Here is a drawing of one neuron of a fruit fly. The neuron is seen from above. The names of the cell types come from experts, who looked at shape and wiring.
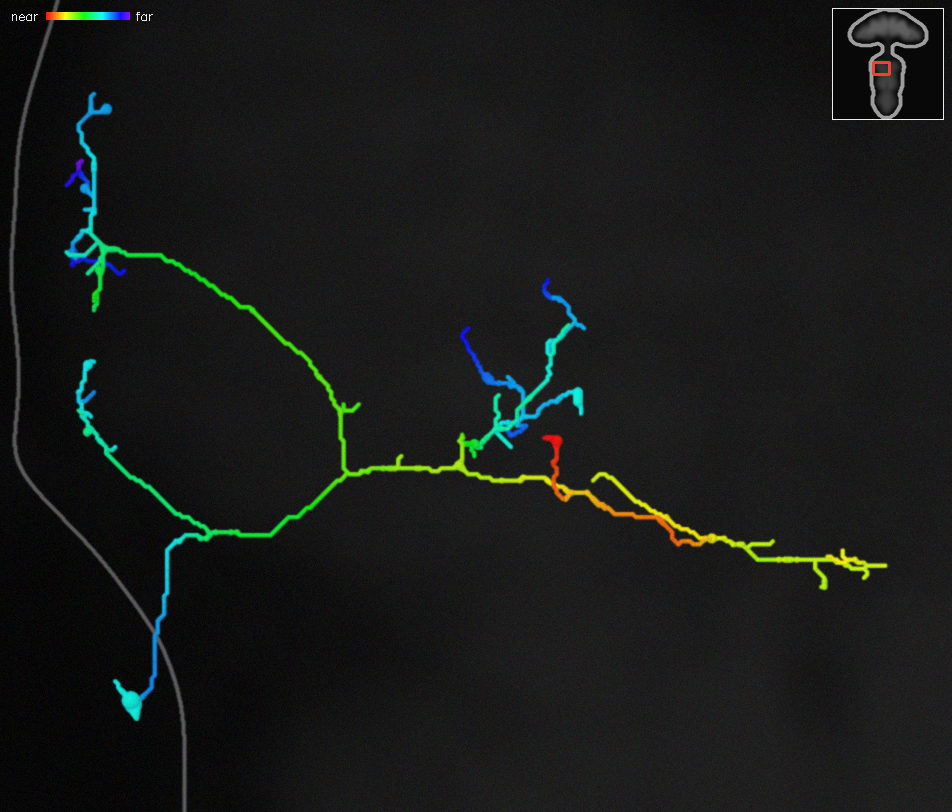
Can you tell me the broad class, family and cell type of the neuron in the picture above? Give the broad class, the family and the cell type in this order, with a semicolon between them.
nerve-cord intrinsic neuron; hemilineage 21A; IN21A096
